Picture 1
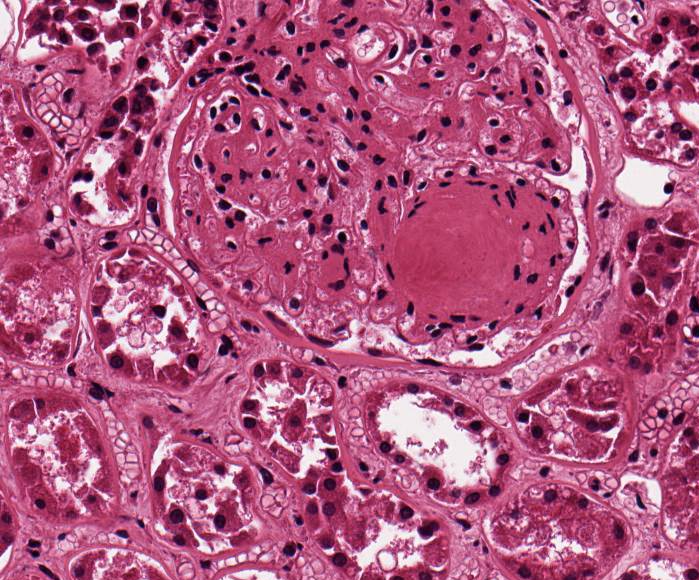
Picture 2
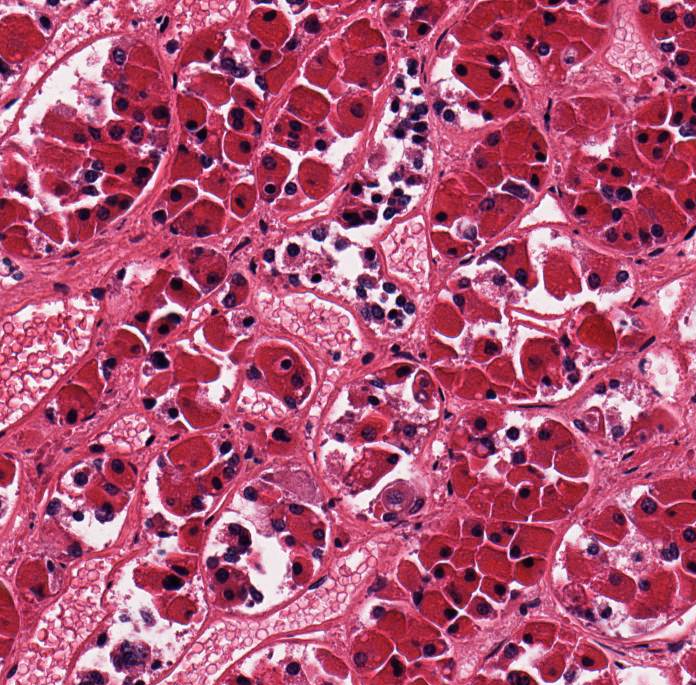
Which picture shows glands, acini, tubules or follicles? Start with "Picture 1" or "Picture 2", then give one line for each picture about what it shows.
Picture 1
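Picture 1: A large rounded glomerulus enclosed by a thin capsule occupies the upper centre of the field, with tubules packed around it.
Picture 2: No glandular lumens or ducts are formed within the nests.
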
